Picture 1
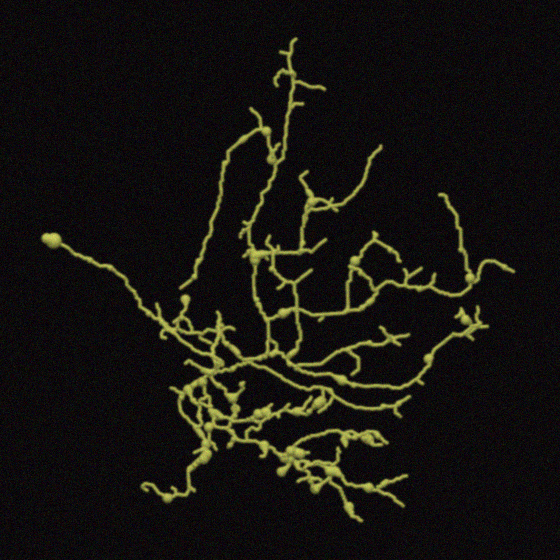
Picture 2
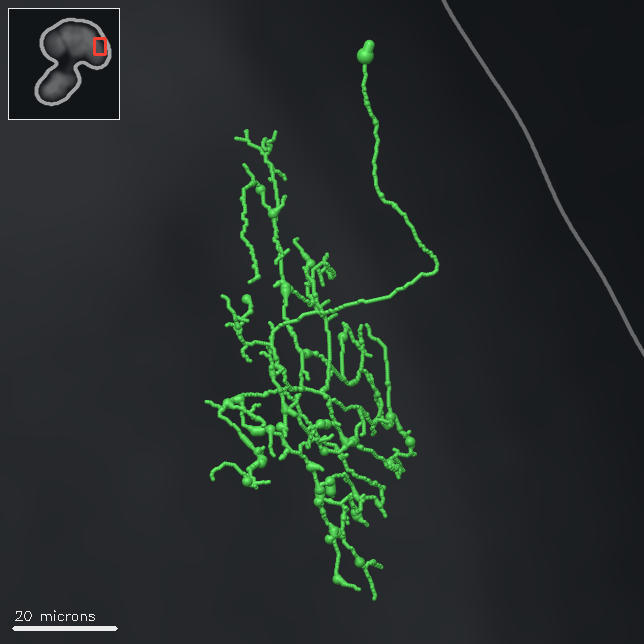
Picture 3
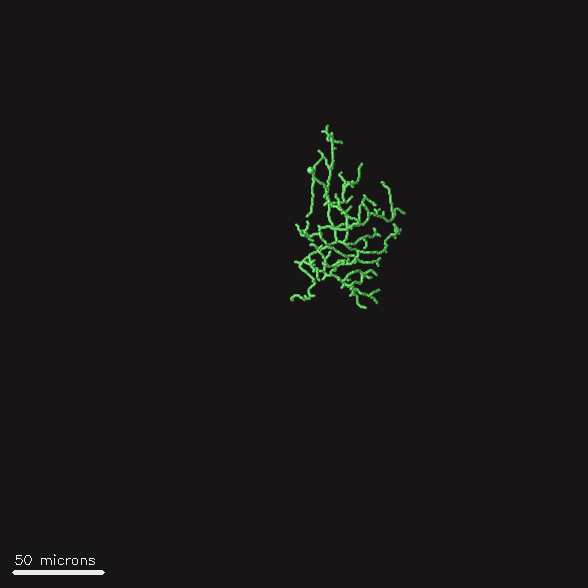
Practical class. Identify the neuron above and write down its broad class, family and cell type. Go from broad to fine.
optic-lobe intrinsic neuron; Cm; Cm16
